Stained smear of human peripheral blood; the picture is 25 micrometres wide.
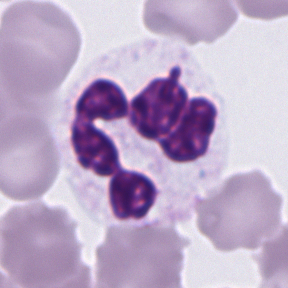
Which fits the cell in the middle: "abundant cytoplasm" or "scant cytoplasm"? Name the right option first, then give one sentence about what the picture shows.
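Abundant cytoplasm. The cytoplasm is plentiful and pale pinkish-lilac.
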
